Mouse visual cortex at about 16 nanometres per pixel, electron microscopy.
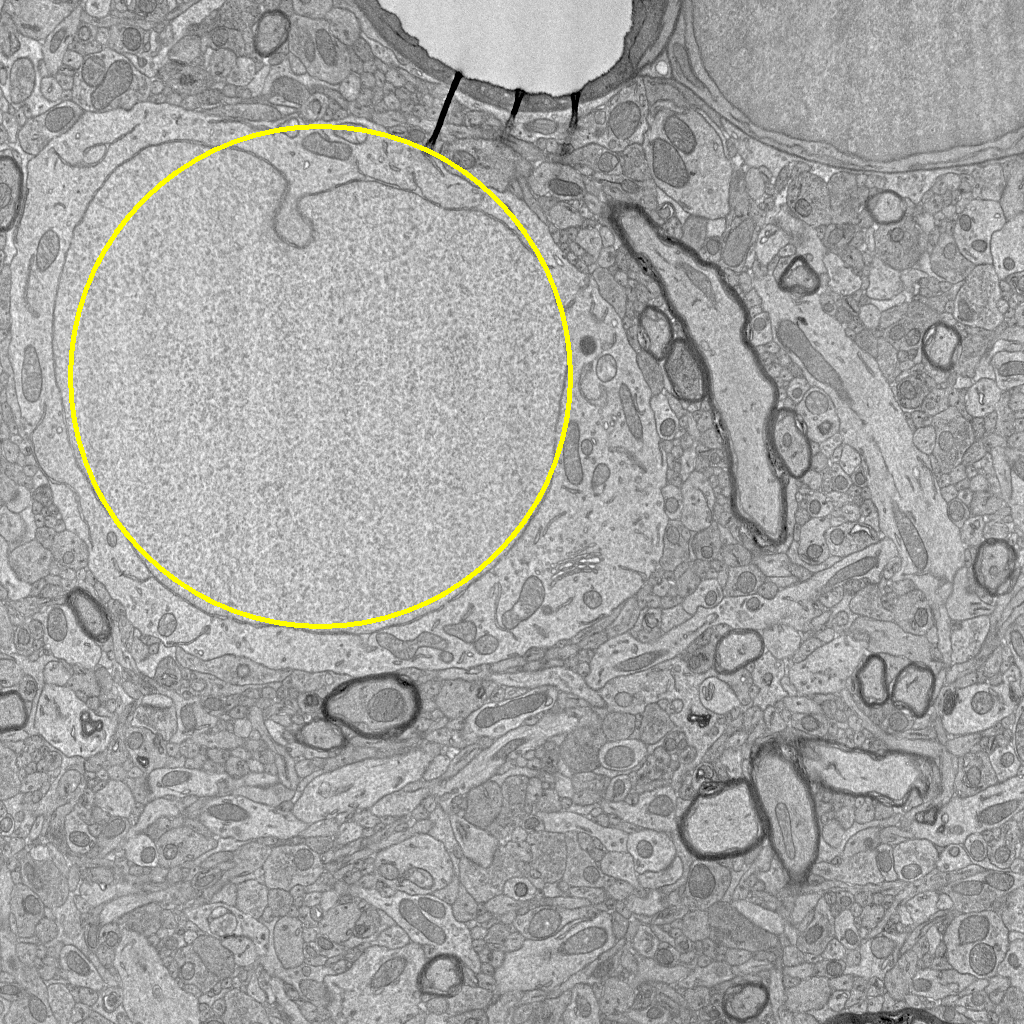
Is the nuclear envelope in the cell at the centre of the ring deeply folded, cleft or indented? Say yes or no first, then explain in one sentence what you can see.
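Yes. The nuclear envelope has one deep, narrow infolding at the top of the nucleus.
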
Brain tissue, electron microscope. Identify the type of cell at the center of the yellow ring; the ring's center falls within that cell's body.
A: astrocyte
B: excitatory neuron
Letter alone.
B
